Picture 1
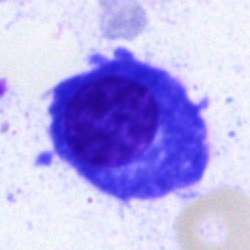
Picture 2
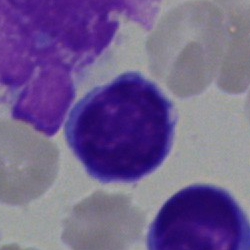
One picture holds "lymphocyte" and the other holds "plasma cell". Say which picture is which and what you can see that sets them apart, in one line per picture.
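Picture 1: plasma cell. The cytoplasm is abundant and stains a deep blue.
Picture 2: lymphocyte. The cytoplasm is only a very narrow rim around the nucleus.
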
